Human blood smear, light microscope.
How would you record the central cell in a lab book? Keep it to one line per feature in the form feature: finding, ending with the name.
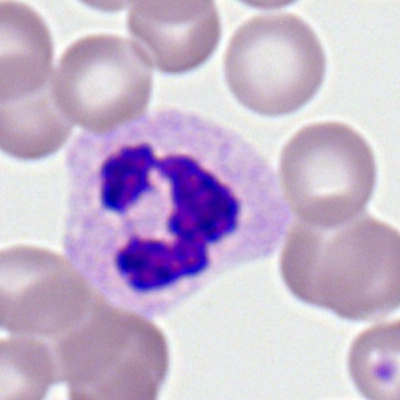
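Lobes: curve around pale central patch of cytoplasm
Chromatin: dark purple, coarsely clumped
Cytoplasm: abundant, pale pinkish-lilac
Granules: only fine and faint
Name: segmented neutrophil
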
